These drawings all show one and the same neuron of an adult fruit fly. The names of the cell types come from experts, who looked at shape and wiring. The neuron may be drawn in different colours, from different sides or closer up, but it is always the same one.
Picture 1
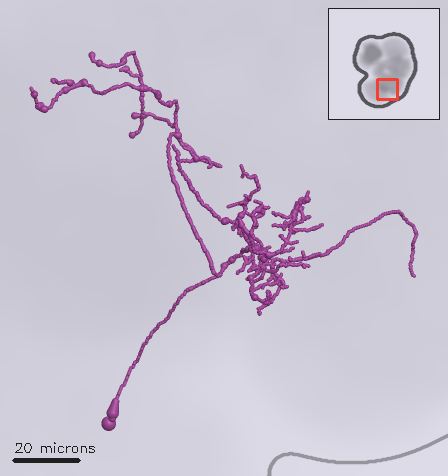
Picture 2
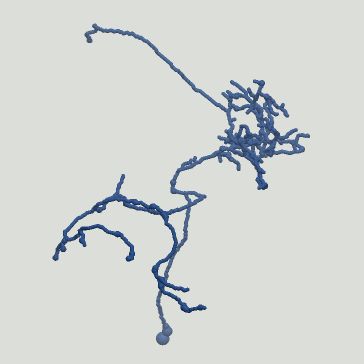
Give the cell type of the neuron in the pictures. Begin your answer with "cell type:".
cell type: LHAV2b4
